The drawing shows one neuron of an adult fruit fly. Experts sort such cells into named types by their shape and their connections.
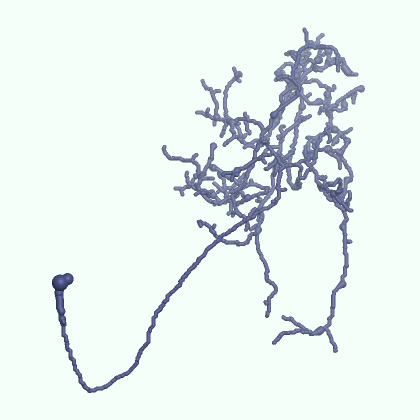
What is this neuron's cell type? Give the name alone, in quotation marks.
"CB4120"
